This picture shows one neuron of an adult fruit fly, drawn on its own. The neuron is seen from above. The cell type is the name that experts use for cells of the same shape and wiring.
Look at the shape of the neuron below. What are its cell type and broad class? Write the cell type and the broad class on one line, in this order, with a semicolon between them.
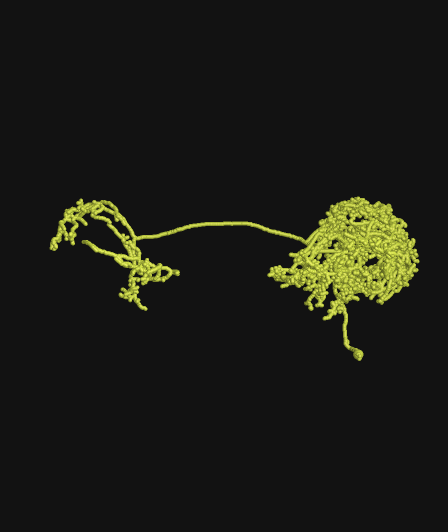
AVLP572; central-brain intrinsic neuron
